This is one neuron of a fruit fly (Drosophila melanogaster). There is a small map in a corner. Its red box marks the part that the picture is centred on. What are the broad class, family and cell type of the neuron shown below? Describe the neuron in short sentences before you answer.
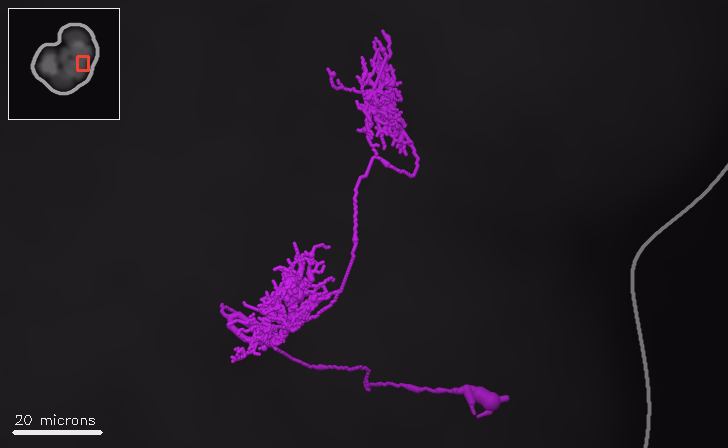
By the scale bar it is about 90 microns tall in this view. Dozens of branch ends can be seen. It is a central-brain intrinsic neuron. Its family is called class CX. Its cell type is hDeltaE.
